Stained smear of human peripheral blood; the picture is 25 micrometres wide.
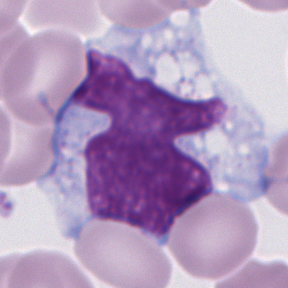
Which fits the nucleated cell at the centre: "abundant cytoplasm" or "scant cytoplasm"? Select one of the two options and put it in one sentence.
This cell holds plenty of cytoplasm around the nucleus.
